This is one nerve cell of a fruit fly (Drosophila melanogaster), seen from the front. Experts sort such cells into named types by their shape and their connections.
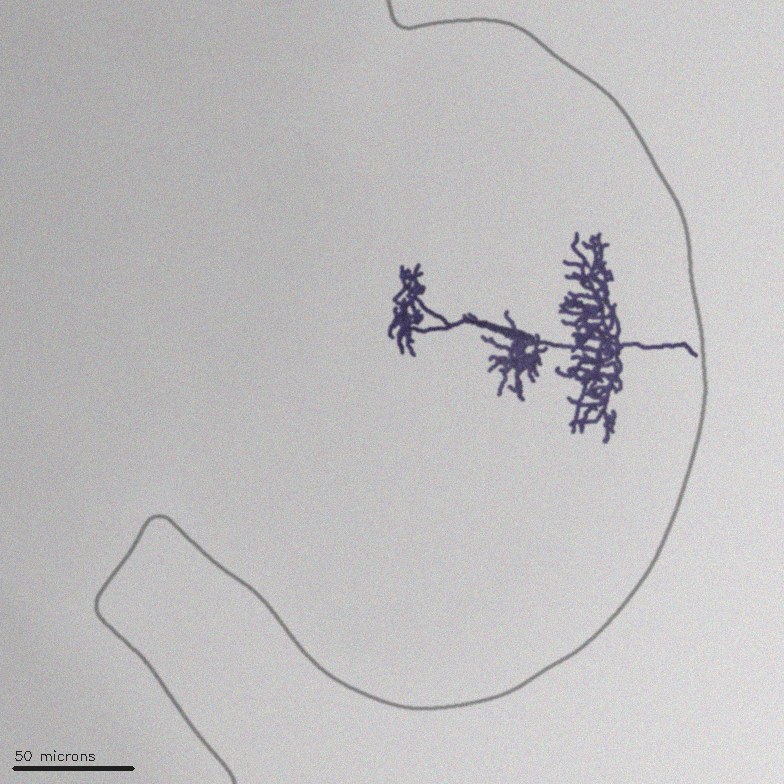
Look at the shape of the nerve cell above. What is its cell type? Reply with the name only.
TmY16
